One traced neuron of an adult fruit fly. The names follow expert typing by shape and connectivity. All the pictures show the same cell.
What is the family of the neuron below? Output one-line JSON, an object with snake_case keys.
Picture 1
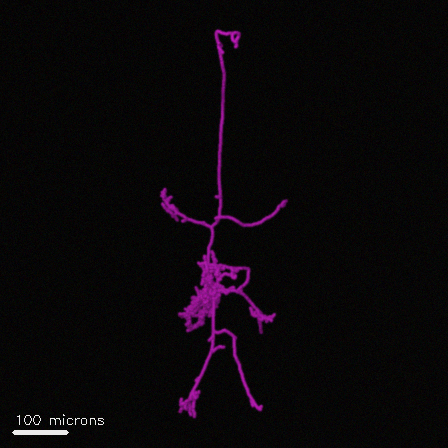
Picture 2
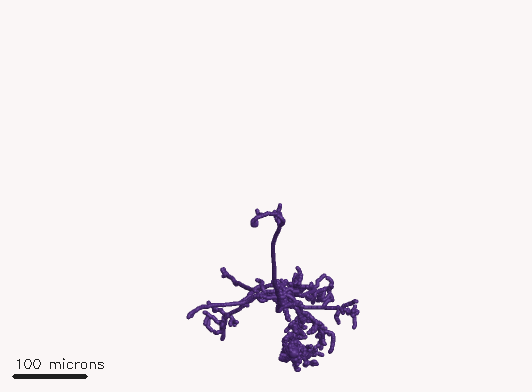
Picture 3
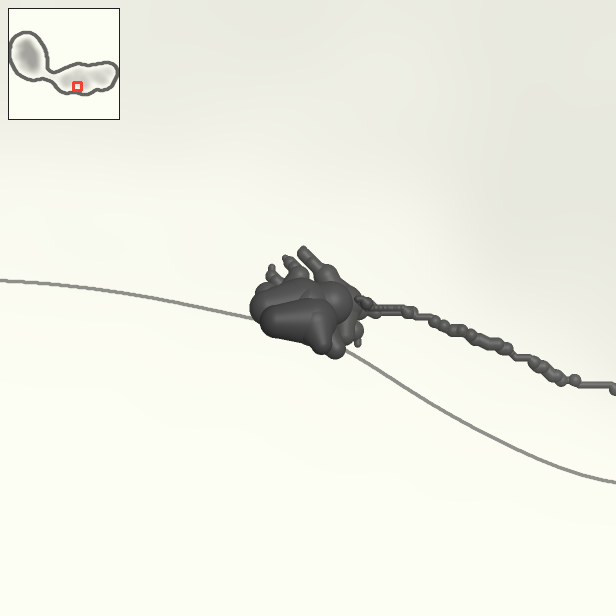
{"family": "hemilineage 04A"}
